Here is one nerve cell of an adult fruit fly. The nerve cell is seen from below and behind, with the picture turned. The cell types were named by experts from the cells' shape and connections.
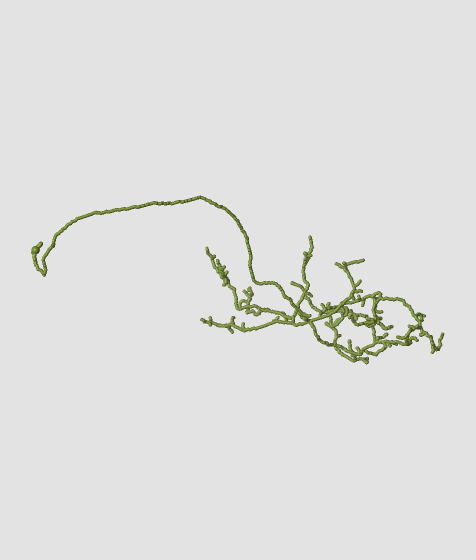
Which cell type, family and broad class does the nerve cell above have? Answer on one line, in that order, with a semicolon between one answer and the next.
CB3747; hemilineage MX3; central-brain intrinsic neuron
